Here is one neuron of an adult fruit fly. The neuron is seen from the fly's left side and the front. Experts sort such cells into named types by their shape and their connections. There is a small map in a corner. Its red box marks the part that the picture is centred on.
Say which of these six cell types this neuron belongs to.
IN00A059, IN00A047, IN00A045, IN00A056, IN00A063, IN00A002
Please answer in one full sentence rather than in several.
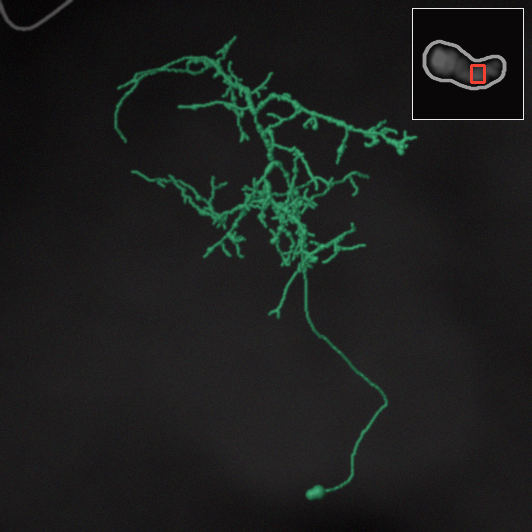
The neuron is categorized under cell type IN00A056.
